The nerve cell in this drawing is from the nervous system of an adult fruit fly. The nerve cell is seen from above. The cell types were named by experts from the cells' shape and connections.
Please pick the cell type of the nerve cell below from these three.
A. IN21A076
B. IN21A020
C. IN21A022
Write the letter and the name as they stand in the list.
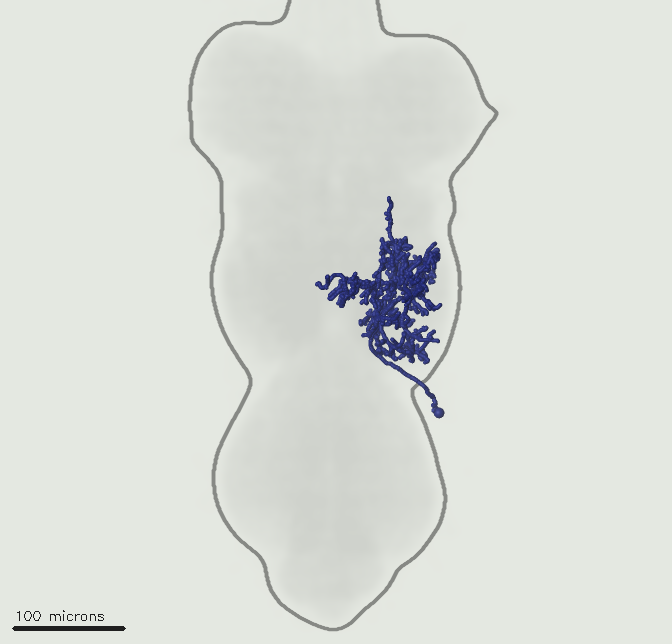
B. IN21A020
